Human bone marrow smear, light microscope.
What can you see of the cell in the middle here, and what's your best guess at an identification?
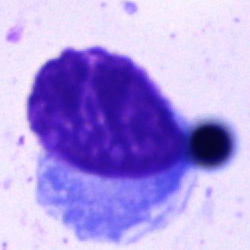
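Dark purple clumps make up the chromatin, with paler streaks between them. Below the nucleus sits a pale greyish-blue zone of cytoplasm with no distinct granules, and its lower edge is irregular and ragged. That's a plasma cell.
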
